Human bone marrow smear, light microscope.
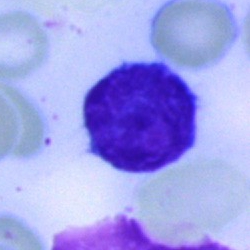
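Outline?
Roughly round; edge slightly uneven, faintly angular.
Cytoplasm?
Very scant; no distinct rim around the nucleus.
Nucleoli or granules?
Neither visible.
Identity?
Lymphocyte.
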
